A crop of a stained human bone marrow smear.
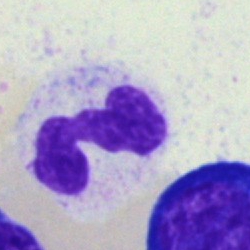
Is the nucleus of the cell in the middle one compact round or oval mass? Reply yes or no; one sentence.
No, the nucleus has been drawn out into a curved band lacking separate lobes.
